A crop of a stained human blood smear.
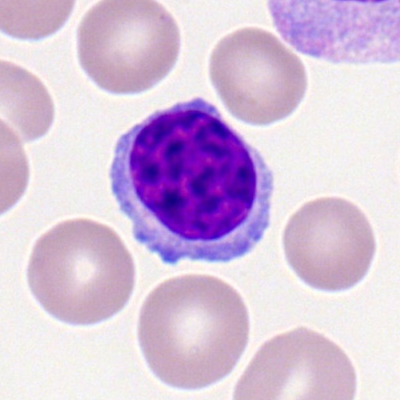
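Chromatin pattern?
Coarse: dark purple clumps with paler spaces between.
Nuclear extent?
Fills most of the cell; the narrow cytoplasmic rim is wider along the lower edge than at the upper right.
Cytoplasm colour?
Pale blue.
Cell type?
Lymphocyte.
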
